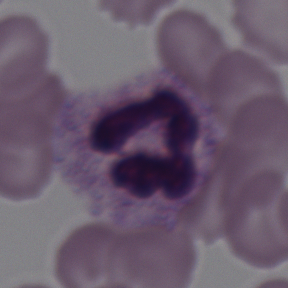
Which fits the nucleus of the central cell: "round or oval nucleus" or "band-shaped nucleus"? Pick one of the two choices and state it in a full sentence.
Its nucleus is stretched into a curved band instead of a compact mass, without separate lobes.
